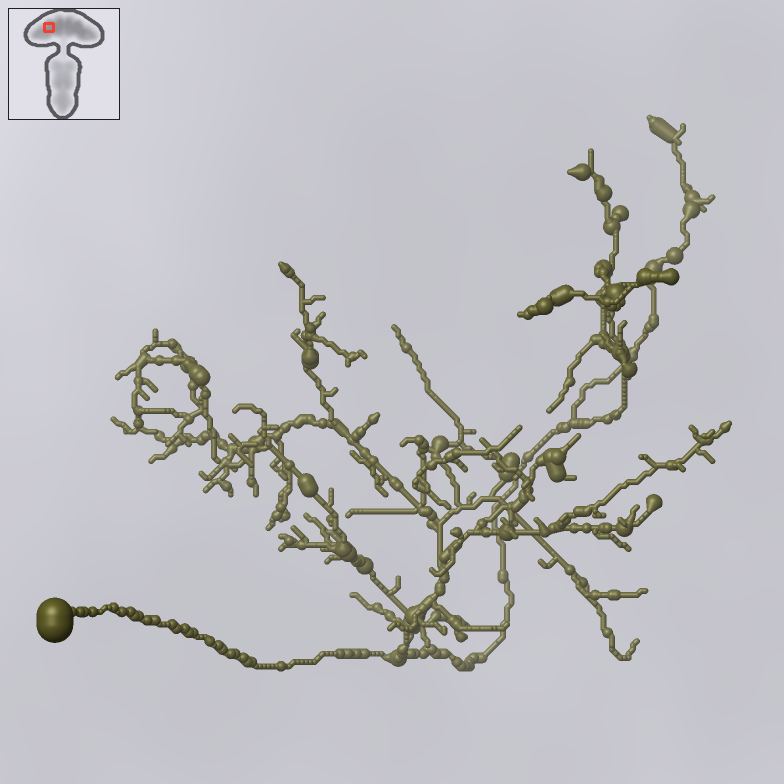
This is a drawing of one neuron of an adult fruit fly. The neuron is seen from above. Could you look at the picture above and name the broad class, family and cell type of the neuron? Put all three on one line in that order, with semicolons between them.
central-brain intrinsic neuron; hemilineage VPNp1_medial; PVLP133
